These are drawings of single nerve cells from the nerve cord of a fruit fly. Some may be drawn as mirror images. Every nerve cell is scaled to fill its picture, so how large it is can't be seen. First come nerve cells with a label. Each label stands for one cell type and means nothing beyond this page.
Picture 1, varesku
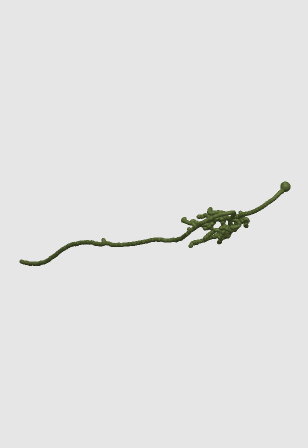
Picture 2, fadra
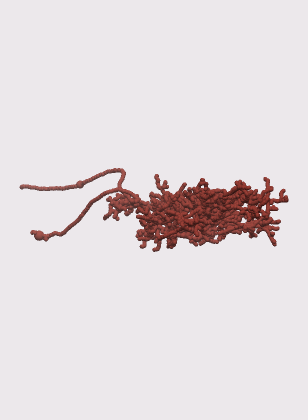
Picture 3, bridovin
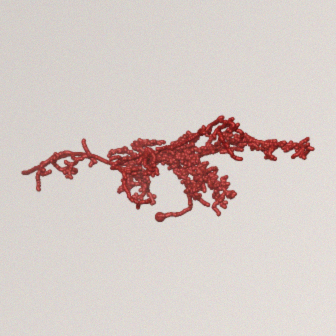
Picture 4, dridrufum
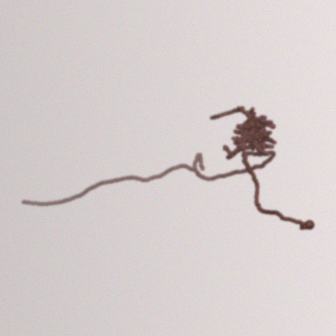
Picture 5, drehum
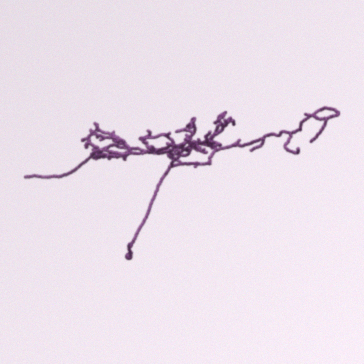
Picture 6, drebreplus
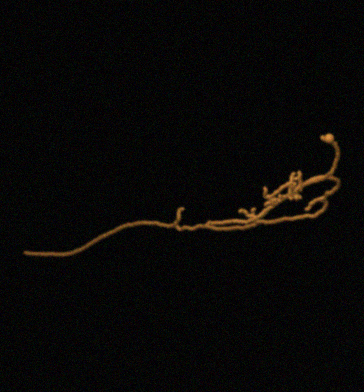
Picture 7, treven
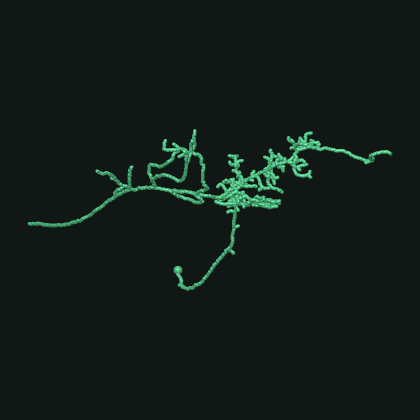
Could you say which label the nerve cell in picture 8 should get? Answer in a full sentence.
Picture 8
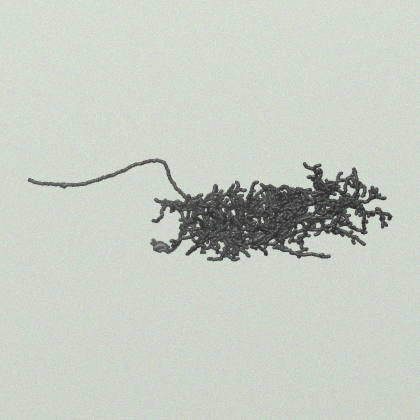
It belongs to fadra.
